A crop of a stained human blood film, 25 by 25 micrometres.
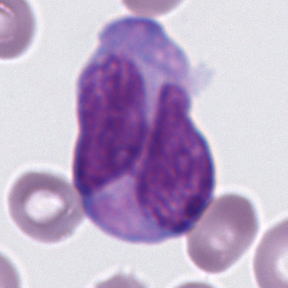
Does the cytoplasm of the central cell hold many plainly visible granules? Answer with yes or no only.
No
